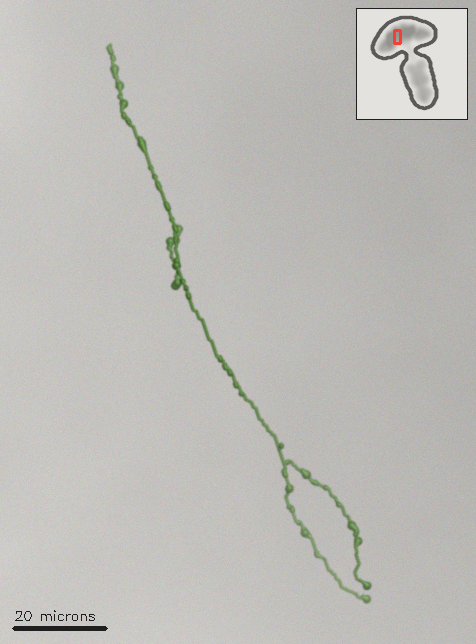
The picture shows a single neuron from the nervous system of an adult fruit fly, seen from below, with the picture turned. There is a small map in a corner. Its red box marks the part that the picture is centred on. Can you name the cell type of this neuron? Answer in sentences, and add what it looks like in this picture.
The cell type is JO-DP. It is a sensory neuron entering the brain. It is in the brain and does not reach the nerve cord. No cell body is drawn. There are a dozen or fewer branch ends.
